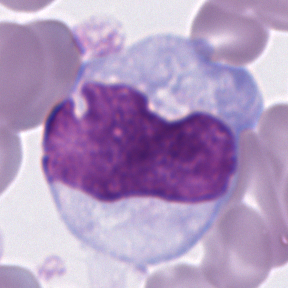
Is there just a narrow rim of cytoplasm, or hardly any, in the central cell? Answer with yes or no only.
No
